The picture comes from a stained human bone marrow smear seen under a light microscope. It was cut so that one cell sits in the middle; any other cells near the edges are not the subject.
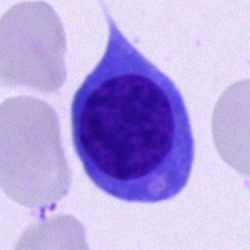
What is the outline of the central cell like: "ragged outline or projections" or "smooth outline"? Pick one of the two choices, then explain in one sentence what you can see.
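Ragged outline or projections. The cell is teardrop-shaped, its cytoplasm drawn out into a tapering tail at the top.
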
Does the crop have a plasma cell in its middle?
yes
